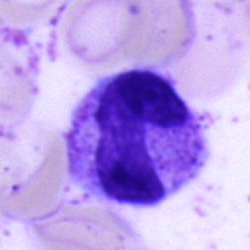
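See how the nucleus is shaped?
Deeply indented from the right, so it curves like a horseshoe.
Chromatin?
Dense and dark purple.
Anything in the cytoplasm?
Fine purple granules, scattered through the pale lilac.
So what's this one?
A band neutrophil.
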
